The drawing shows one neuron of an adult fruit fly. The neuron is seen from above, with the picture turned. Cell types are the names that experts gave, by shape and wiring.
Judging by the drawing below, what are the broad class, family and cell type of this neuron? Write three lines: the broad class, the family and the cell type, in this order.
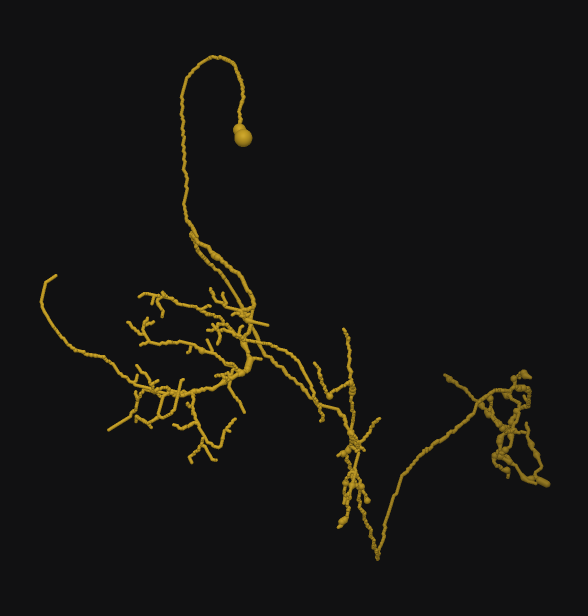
central-brain intrinsic neuron
hemilineage SMPpv1
CB4205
